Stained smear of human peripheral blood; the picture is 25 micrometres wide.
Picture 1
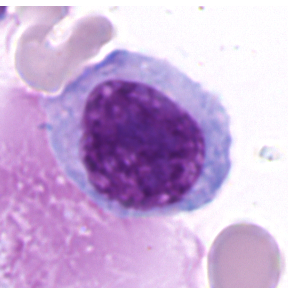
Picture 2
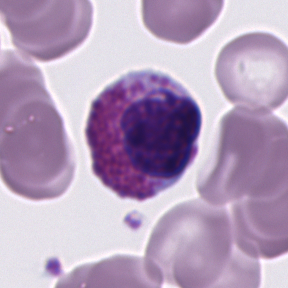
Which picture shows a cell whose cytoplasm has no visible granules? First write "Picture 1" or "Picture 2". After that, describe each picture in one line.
Picture 1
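In picture 1: No granules are visible in the cytoplasm.
In picture 2: The cytoplasm is packed with coarse purple granules.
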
